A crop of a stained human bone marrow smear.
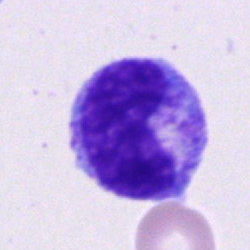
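Metamyelocyte, the central cell in this stained human bone marrow smear. Its outline is roughly round. The nucleus fills most of the cell and has an indentation on its right side. The chromatin is dark purple and clumped.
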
